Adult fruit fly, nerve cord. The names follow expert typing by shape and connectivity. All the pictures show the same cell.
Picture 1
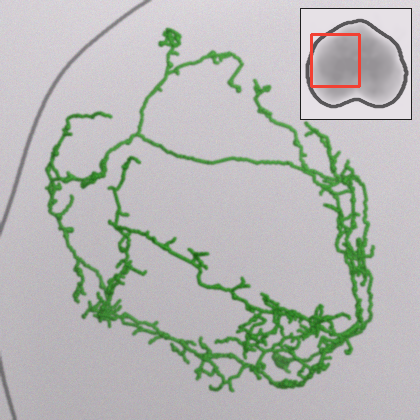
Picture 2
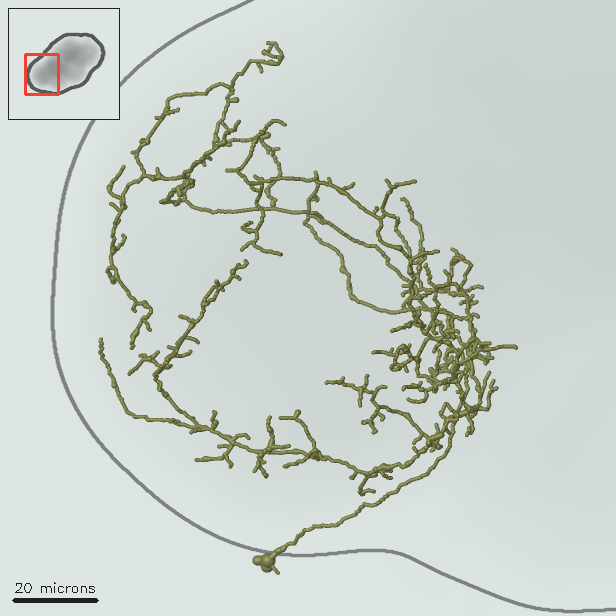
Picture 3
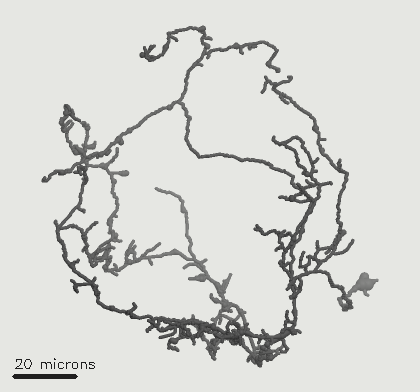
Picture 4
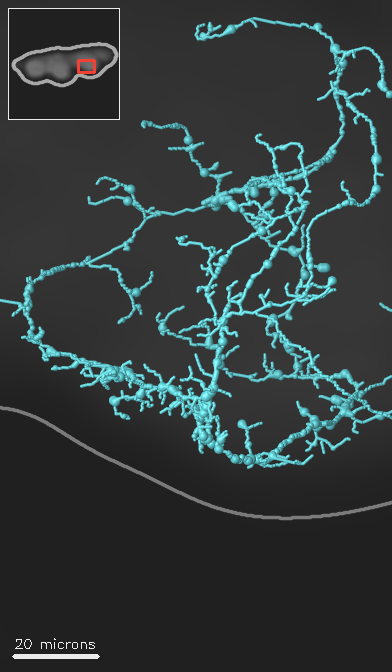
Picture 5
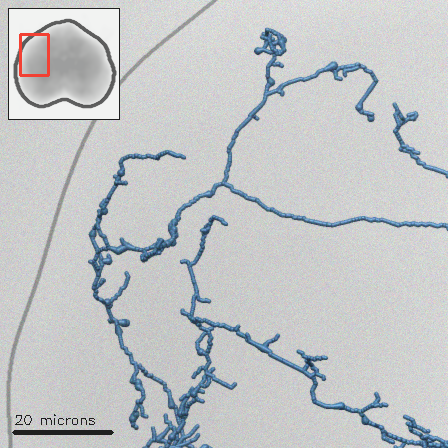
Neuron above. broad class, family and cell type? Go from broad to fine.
nerve-cord intrinsic neuron; hemilineage 04B; IN04B068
